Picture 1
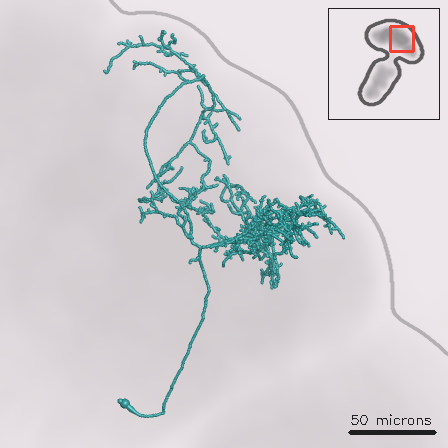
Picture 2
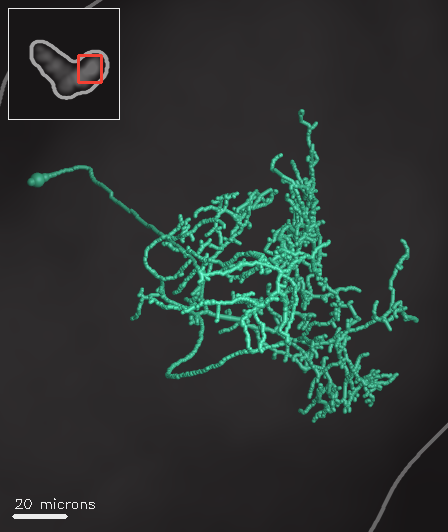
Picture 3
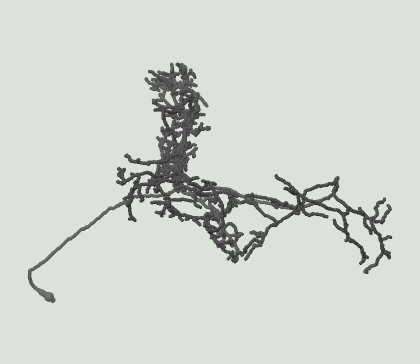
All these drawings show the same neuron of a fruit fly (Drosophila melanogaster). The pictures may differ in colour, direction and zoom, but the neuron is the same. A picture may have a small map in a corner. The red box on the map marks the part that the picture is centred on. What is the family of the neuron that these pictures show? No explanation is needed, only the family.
hemilineage VLPl&p1_posterior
